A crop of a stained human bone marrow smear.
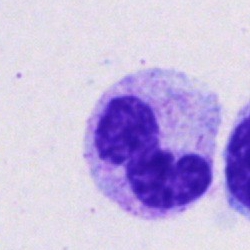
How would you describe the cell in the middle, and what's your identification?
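First, the chromatin is dark purple and coarsely clumped. Second, no nucleoli are visible in the nucleus. Third, the cytoplasm is plentiful and pale lilac. Fourth, no vacuoles are seen in that cytoplasm. The cell is a segmented neutrophil.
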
